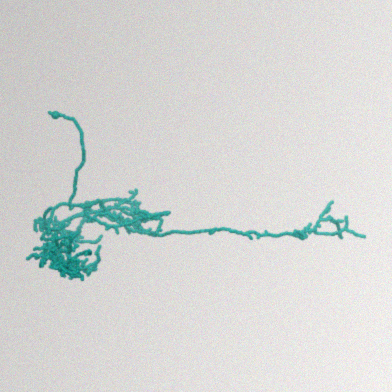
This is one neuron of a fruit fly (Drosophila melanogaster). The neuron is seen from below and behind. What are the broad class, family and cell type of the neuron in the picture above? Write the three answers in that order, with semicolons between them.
central-brain intrinsic neuron; hemilineage DL2_ventral; AVLP737m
